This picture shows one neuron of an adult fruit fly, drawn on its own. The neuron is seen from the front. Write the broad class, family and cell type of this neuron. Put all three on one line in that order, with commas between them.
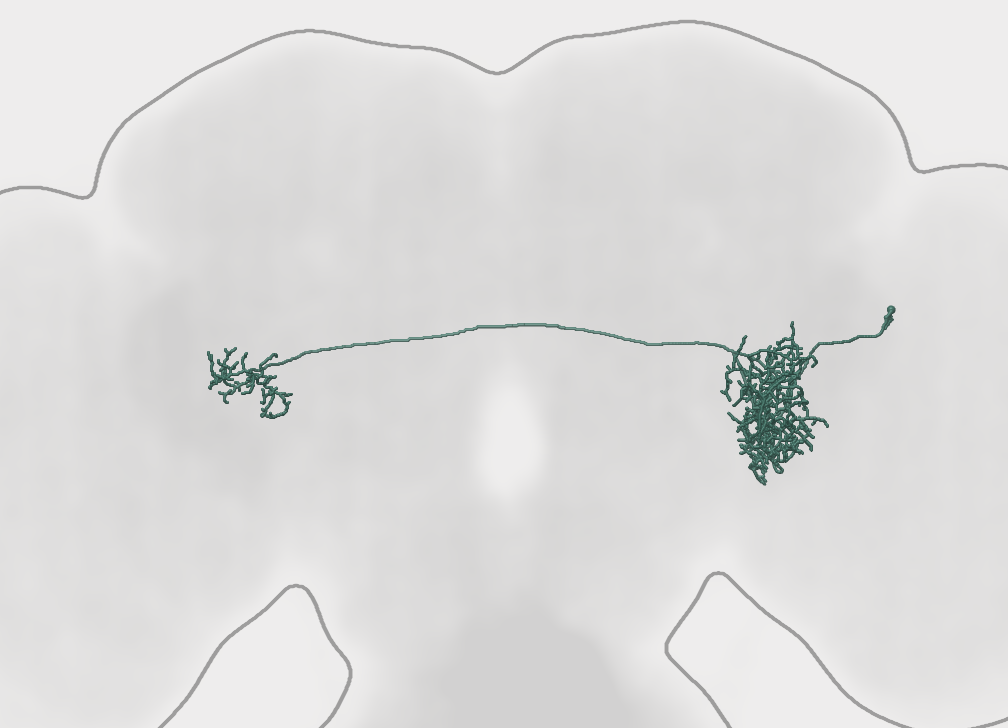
central-brain intrinsic neuron, hemilineage VLPl&d1_lateral, AVLP261_b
